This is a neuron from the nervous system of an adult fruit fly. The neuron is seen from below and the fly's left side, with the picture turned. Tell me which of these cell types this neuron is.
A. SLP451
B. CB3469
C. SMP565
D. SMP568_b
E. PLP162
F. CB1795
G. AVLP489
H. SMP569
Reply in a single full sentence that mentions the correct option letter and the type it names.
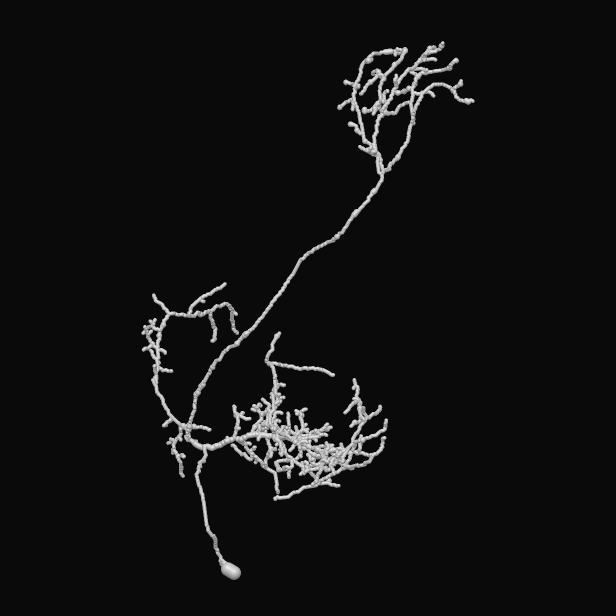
What the neuron is, by cell type, is PLP162, option E.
